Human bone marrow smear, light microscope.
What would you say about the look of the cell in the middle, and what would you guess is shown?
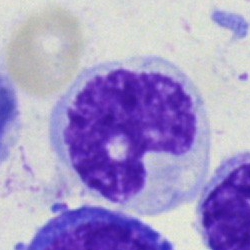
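Smooth and round, the cell outline is regular. A deep notch indents the nucleus on its lower right side, and a small round clear spot lies within the nucleus below its centre. The cytoplasm is pale grey-blue. The cell is a monocyte.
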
